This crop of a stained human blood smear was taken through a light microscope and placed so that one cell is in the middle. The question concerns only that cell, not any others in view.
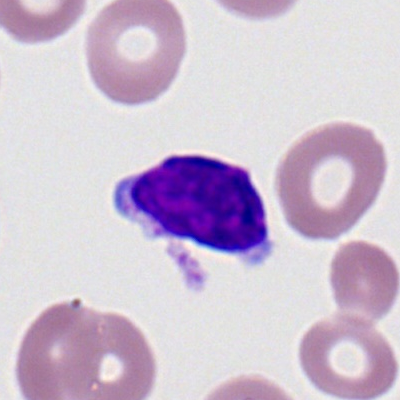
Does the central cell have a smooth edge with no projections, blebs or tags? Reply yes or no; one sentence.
No, it is a rough edge, not a smooth one, that bounds the cell.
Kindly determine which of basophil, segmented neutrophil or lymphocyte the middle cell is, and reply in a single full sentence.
The cell shown in the center of this light-microscope crop is a lymphocyte.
